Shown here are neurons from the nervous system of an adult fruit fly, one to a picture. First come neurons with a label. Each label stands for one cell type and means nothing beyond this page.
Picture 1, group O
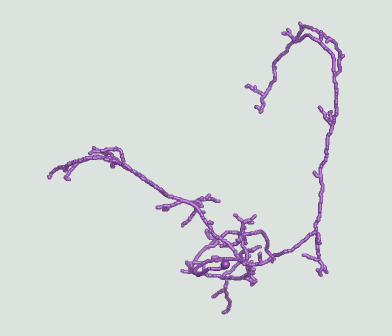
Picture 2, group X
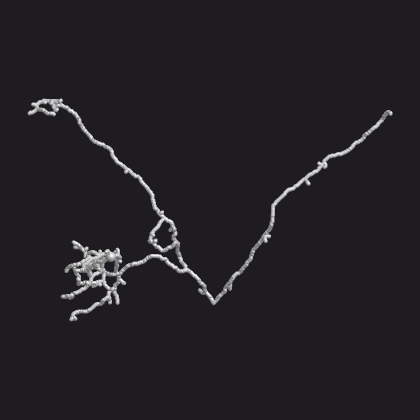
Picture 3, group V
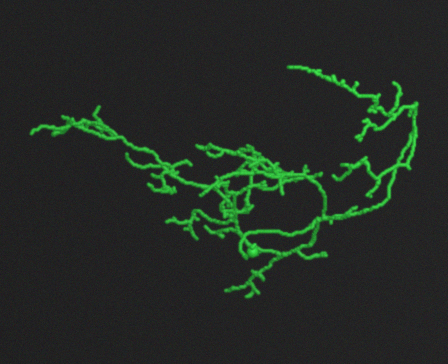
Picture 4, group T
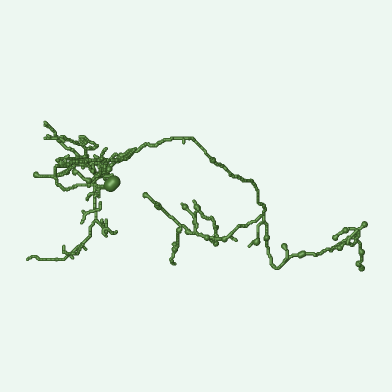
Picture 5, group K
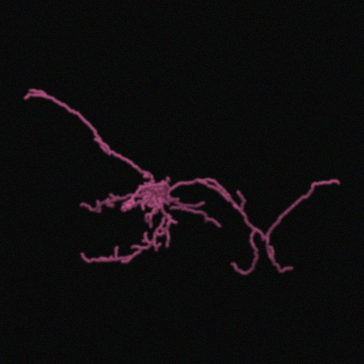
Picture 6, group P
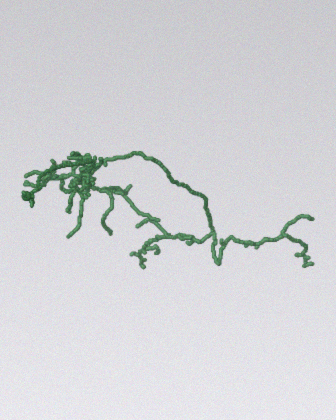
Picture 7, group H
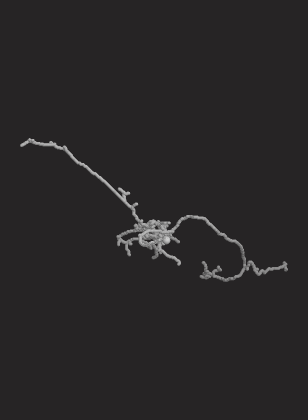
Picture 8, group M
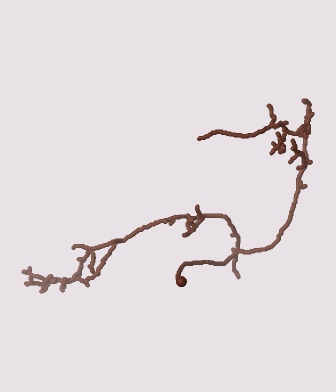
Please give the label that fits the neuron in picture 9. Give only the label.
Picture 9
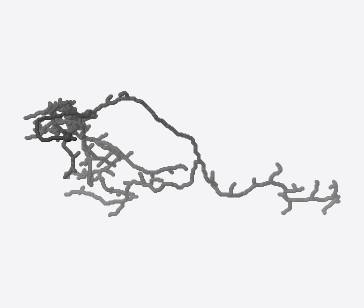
group P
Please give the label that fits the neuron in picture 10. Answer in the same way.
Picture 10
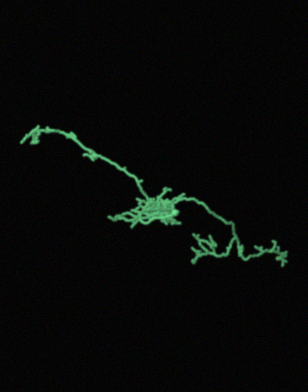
group H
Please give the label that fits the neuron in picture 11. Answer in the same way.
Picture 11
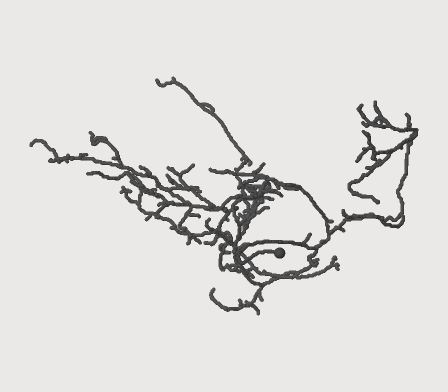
group V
